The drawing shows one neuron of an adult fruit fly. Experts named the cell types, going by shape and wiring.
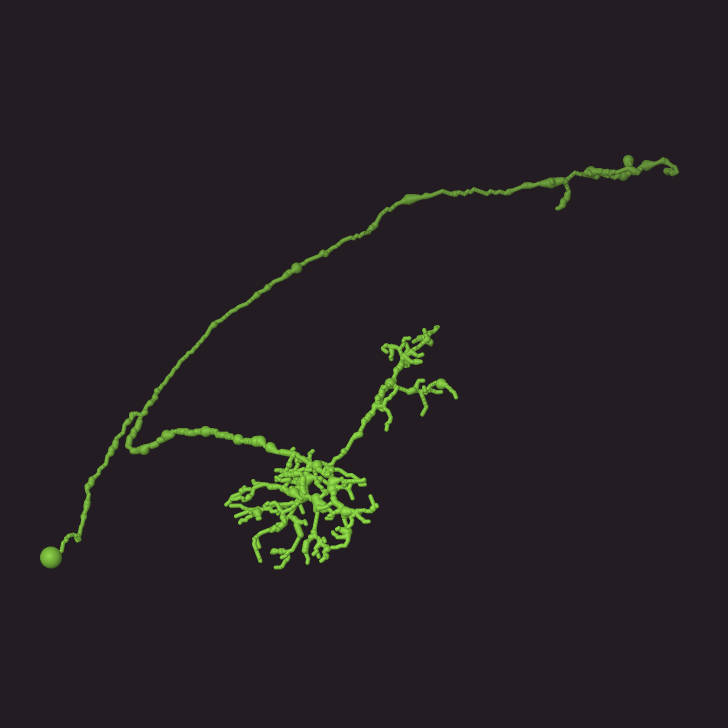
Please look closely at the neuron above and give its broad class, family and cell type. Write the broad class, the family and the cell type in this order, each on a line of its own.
visual projection neuron
LLPC
LLPC1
